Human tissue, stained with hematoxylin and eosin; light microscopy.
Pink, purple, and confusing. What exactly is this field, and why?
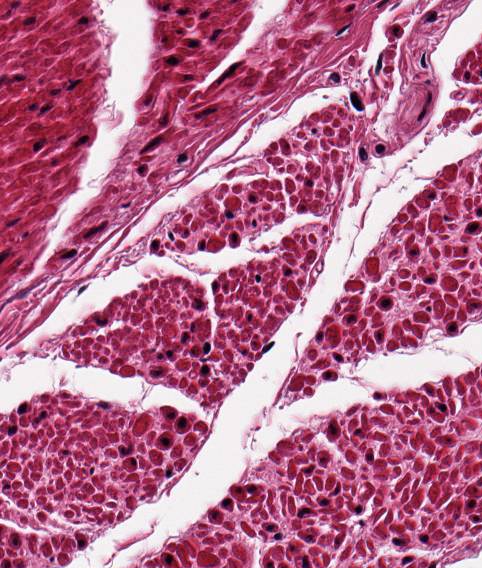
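Here we have smooth muscle. In the middle and lower parts the bundles are cut across into many small rounded profiles, while at the upper left a bundle is cut lengthwise, its elongated cells running diagonally.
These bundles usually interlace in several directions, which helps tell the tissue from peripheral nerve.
Where a cross-cut cell shows its nucleus, you'll see a single dark round dot sitting centrally, and the cytoplasm stains deep pink-red.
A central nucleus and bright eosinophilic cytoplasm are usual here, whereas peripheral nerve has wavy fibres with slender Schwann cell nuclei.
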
